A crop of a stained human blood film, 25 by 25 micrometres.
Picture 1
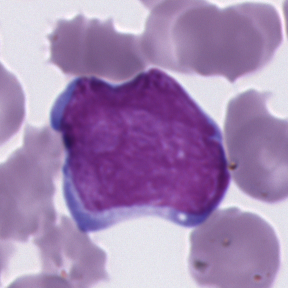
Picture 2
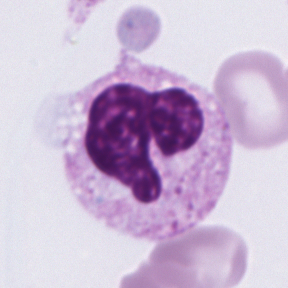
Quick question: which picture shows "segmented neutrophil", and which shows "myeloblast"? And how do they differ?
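The myeloblast appears in picture 1 and the segmented neutrophil in picture 2. Both cells are about 16 micrometres across, so size does not separate them; the share of the cell taken by the nucleus does, at about 80% of the area in picture 1 against about 40% in picture 2.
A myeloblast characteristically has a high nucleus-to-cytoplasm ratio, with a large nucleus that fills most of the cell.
The cytoplasm differs as well: blue and without visible granules in picture 1, plentiful and pale pinkish-lilac in picture 2, with fine pink-violet dust-like granules scattered through it.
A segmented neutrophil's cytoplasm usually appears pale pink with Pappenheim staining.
No nucleoli can be seen in the neutrophil's nucleus.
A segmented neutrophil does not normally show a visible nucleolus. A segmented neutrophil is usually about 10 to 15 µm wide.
At about 16 micrometres, the neutrophil in picture 2 is slightly wider than that. Small clear vacuoles are grouped in the cytoplasm on its left side, and a small pale round body touches its top edge. The myeloblast's outline is irregular and angular rather than round, its nucleus stains a reddish purple, and the upper edge of the nucleus has a shallow notch near its middle.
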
